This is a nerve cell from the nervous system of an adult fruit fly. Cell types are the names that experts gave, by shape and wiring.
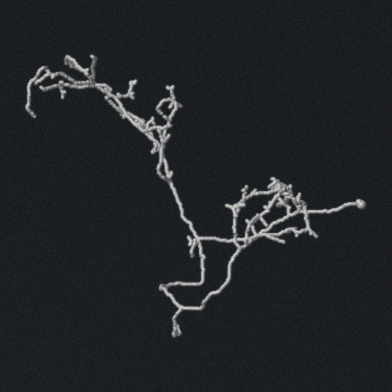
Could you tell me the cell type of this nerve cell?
SIP135m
